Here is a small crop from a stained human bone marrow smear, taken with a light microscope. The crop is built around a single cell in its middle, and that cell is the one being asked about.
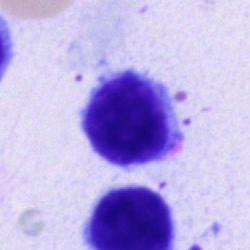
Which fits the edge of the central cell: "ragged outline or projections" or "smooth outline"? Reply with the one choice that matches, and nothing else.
Ragged outline or projections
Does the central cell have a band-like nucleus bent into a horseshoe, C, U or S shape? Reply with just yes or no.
No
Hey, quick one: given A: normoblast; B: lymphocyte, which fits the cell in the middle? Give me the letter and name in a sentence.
The correct option is B, as the central cell is a lymphocyte.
